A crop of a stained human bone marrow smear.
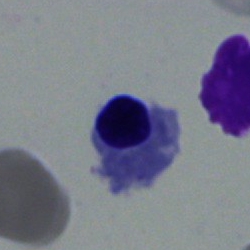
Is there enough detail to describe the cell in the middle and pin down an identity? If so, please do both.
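The nucleus lies eccentrically at the upper-left edge of the cell. Its chromatin is very dark and densely condensed throughout. Next, pale lilac-blue cytoplasm extends mainly below and right of the nucleus. Its border is ragged, with irregular small projections. The cell is an erythroblast.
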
